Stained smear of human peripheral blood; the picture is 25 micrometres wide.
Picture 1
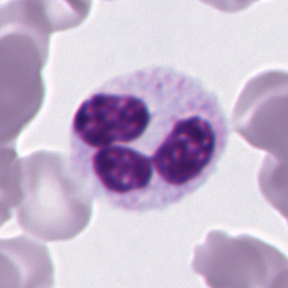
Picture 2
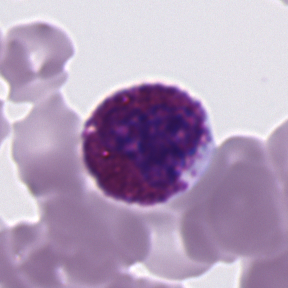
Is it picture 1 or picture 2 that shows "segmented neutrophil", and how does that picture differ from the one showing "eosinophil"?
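Picture 1 shows the segmented neutrophil, and picture 2 shows the eosinophil. The segmented neutrophil has a nucleus divided into three separate lobes, two on the left and one on the right, with dark purple, coarsely clumped chromatin.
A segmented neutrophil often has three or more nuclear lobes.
Its cytoplasm holds fine lilac granules scattered evenly throughout.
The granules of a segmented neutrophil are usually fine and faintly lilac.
This cell is about 13 micrometres across, and its nucleus fills about 50% of its area. The eosinophil is smaller, about 11 micrometres across. Its dark blue-purple nuclear area fills the upper and right part of the cell and looks blotchy, with paler spots among darker patches. The lower-left part is a reddish-purple crescent, redder than the nuclear area, and a few tiny bright pink dots sit near the left edge.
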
